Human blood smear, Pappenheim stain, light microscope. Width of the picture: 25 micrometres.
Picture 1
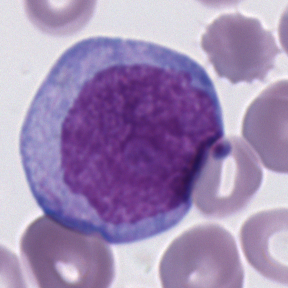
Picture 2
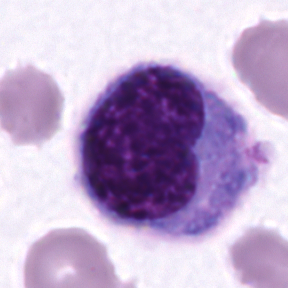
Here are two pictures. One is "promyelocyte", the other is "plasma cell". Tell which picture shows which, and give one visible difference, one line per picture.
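In picture 1 we see a promyelocyte: The cell outline is smooth.
In picture 2 we see a plasma cell: A small ragged projection sticks out from the right edge of the cell.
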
